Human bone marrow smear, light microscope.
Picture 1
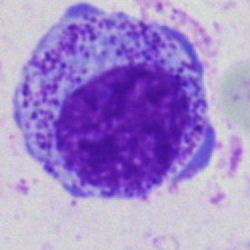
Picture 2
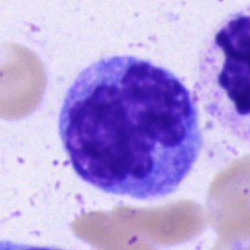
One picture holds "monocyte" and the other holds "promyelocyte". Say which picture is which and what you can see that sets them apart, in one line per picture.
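Picture 1 is a promyelocyte. The cytoplasm holds many dark purple granules.
Picture 2 is a monocyte. No granules are seen in the cytoplasm.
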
